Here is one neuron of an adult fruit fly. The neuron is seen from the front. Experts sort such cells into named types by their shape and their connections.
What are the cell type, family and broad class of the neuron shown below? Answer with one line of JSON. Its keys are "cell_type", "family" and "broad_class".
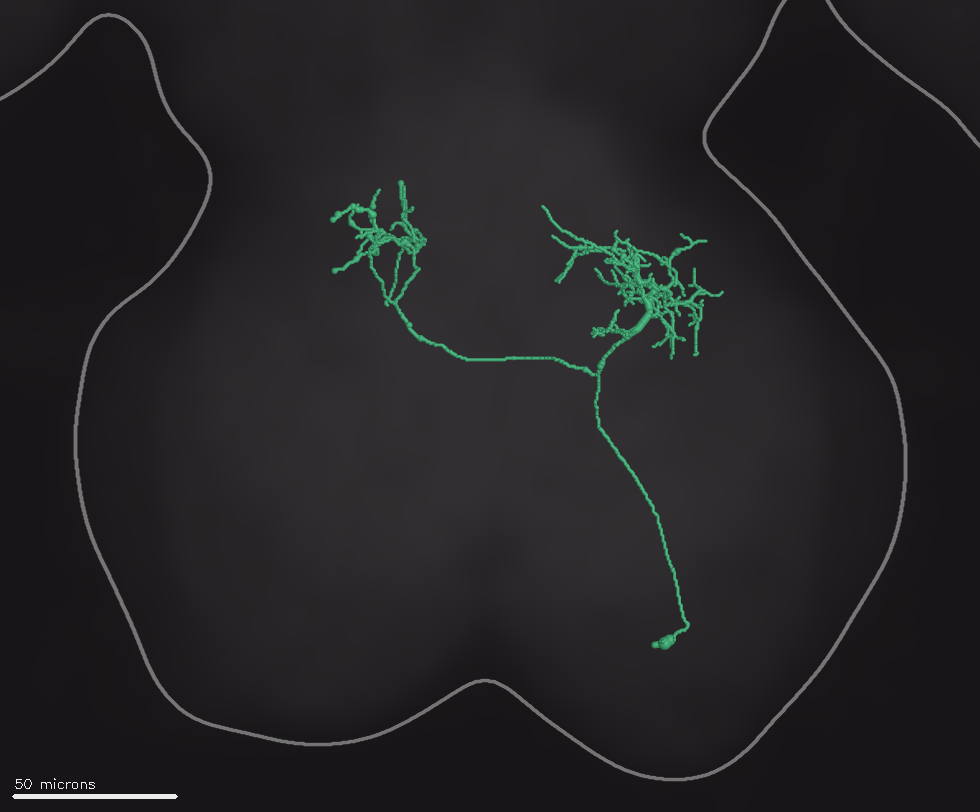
{"cell_type": "IN07B084", "family": "hemilineage 07B", "broad_class": "nerve-cord intrinsic neuron"}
